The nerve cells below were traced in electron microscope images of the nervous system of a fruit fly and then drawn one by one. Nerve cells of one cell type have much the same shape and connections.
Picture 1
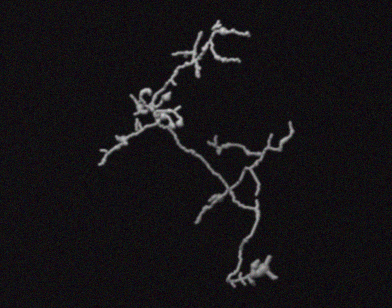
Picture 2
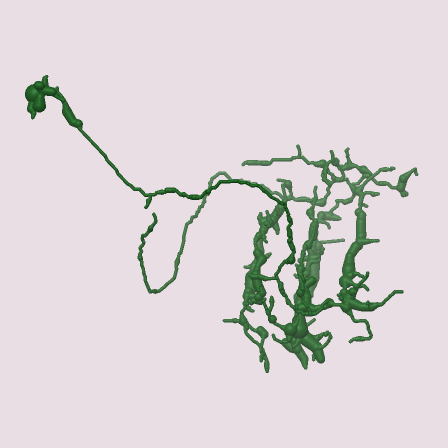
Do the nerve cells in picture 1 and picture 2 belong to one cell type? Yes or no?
yes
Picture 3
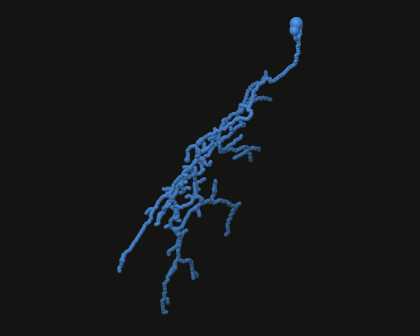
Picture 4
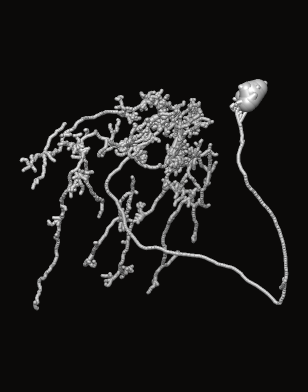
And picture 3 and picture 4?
yes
